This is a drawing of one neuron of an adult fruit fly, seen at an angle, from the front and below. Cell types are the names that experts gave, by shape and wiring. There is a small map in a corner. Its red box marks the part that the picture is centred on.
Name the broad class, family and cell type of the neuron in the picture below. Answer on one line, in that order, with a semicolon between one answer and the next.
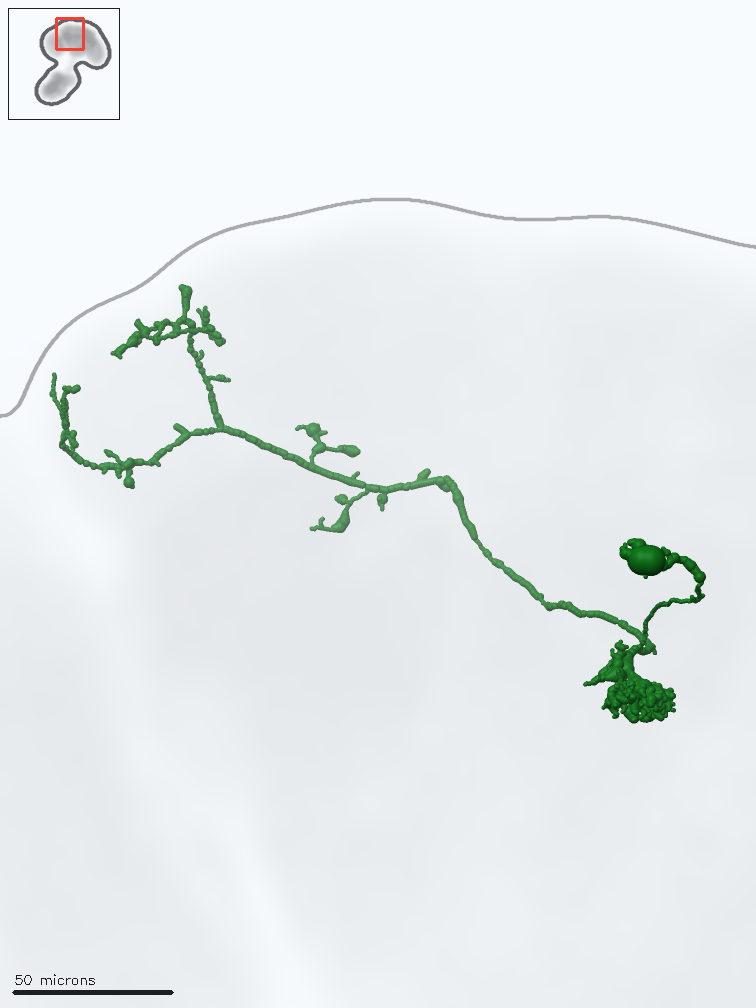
central-brain intrinsic neuron; class ALPN; VM4_adPN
